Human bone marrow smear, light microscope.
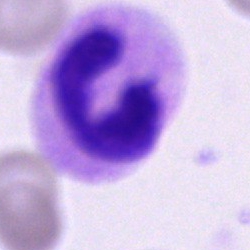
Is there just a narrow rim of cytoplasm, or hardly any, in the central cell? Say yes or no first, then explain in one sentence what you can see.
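No. The cytoplasm is abundant and pale pinkish-lilac.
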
